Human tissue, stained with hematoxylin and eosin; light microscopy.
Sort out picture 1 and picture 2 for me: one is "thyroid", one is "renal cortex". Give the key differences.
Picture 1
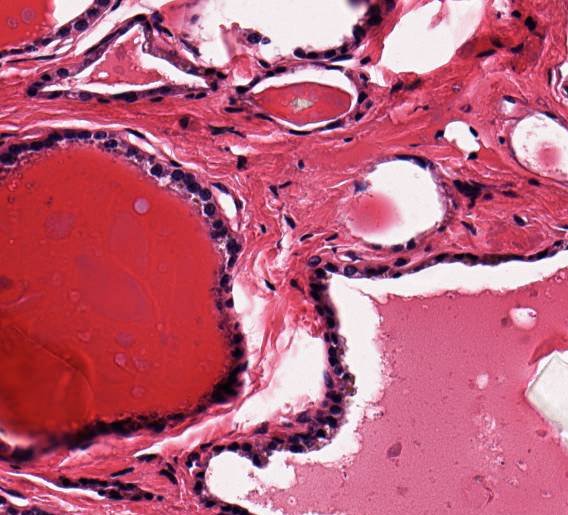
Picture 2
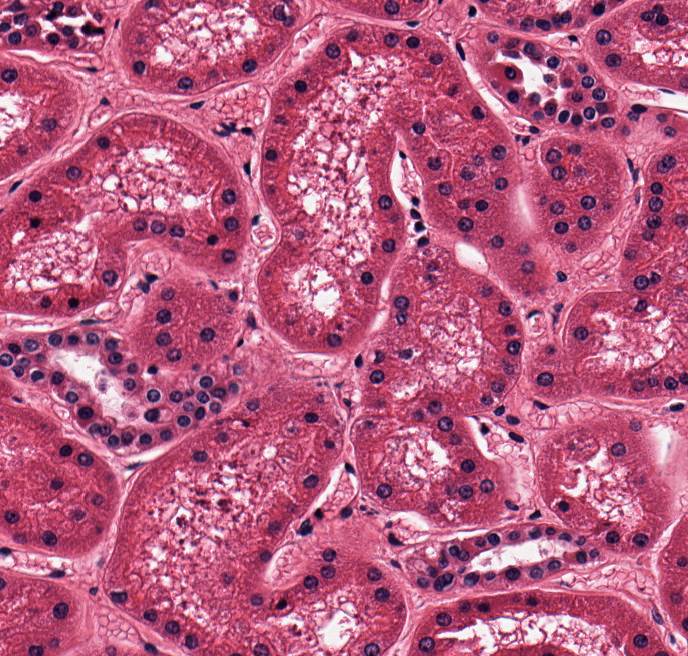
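Thyroid is shown in picture 1, renal cortex in picture 2. The thyroid consists of rounded spaces of varying size in pink fibrous stroma, each lined by a single layer of flattened to low cuboidal cells with small, round, dark nuclei. In the renal cortex, most tubules have a single layer of tall cuboidal cells with abundant, strongly eosinophilic, granular cytoplasm and round, dark, fairly evenly spaced nuclei toward the base; in the deeply pink tubules cell boundaries are indistinct. A few smaller tubules, left middle and lower right, have paler cytoplasm, more crowded nuclei and clearer open lumens.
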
